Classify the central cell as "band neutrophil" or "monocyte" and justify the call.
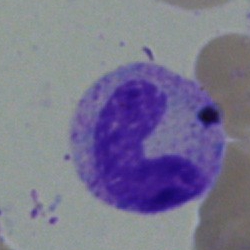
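This cell is a band neutrophil. Its cytoplasm contains fine, scattered purple granules.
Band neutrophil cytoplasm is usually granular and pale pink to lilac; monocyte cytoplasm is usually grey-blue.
The chromatin is dark purple and fairly condensed, with small lighter patches.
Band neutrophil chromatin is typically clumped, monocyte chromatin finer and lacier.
Its nucleus is a thick curved C, hollow side facing right.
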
